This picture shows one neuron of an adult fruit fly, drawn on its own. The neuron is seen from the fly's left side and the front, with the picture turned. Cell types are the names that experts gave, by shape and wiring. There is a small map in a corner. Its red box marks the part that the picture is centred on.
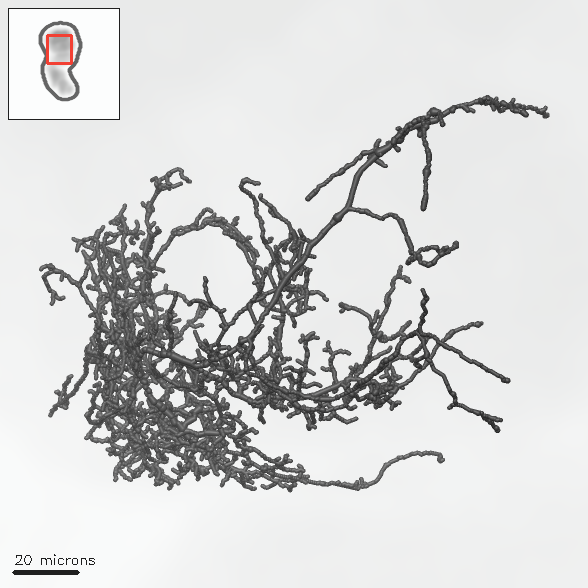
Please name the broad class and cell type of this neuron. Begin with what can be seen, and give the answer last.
From left to right in the picture it spans about 160 microns. The picture shows more than a hundred branch ends. This is a central-brain intrinsic neuron. It is of cell type GNG506.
